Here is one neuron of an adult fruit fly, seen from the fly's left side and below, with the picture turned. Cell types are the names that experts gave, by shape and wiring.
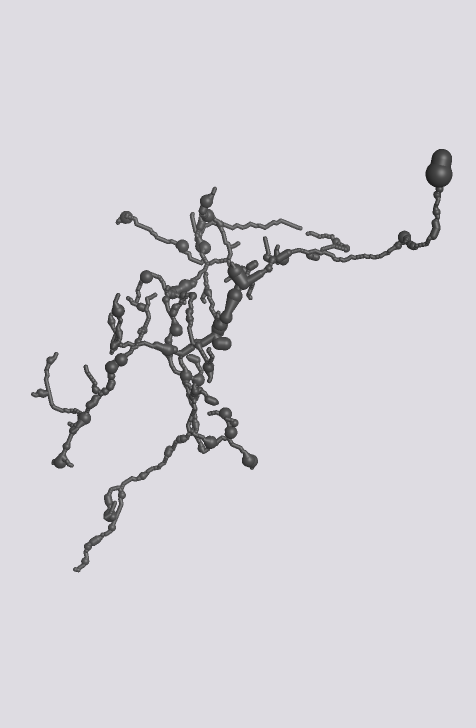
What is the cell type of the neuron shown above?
SLP291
